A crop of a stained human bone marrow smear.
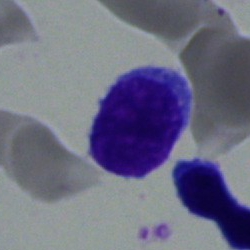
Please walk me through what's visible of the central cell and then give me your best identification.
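Starting with size, the nucleus fills almost the whole cell, leaving scant, barely visible cytoplasm. Next, the chromatin: dense, dark purple, faintly mottled in texture. No distinct nucleolus shows, and no vacuoles are visible. The cell is a lymphocyte.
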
